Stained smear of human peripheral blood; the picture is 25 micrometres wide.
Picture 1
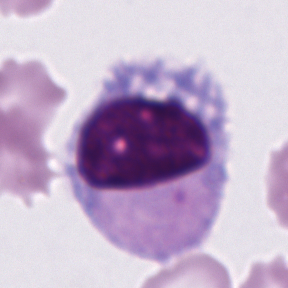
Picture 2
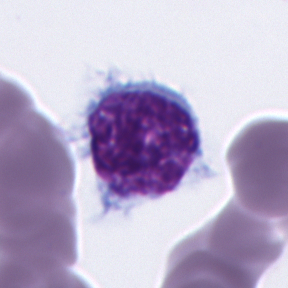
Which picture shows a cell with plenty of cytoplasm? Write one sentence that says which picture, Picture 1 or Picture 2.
Picture 1 shows a cell with plenty of cytoplasm around its nucleus.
